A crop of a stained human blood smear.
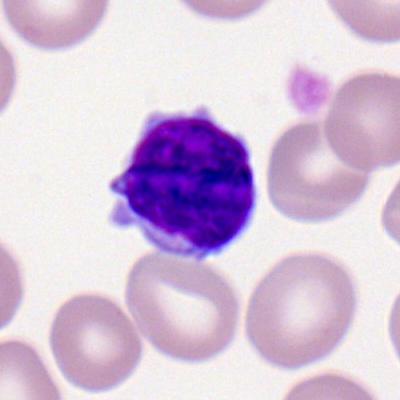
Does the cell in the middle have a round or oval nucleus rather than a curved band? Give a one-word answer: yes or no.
Yes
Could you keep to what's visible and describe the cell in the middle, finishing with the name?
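Nearly the whole cell is filled by the nucleus, whose chromatin is dark purple and densely clumped. Pale lilac cytoplasm forms a thin rim, showing mainly along the lower and left edges, and small pale cytoplasmic tags project from the left edge. This is a lymphocyte.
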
